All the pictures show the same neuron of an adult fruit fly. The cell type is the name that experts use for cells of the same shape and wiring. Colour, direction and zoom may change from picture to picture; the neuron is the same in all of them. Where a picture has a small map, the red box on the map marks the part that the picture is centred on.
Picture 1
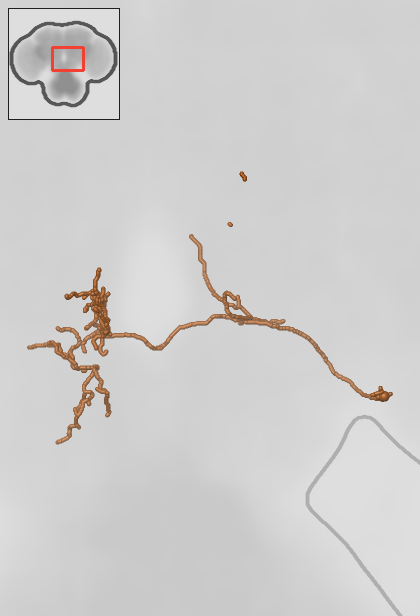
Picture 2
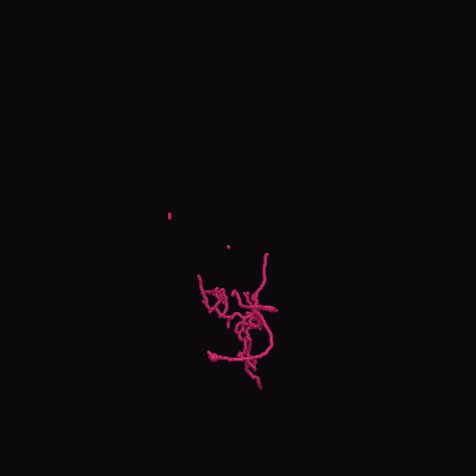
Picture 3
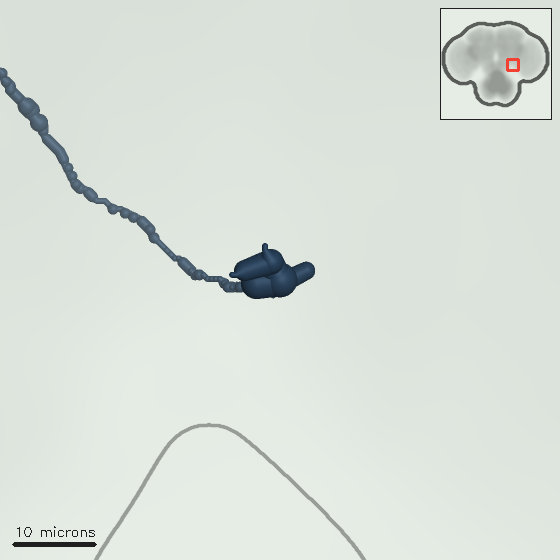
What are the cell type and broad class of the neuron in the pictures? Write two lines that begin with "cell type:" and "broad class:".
cell type: VES105
broad class: central-brain intrinsic neuron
